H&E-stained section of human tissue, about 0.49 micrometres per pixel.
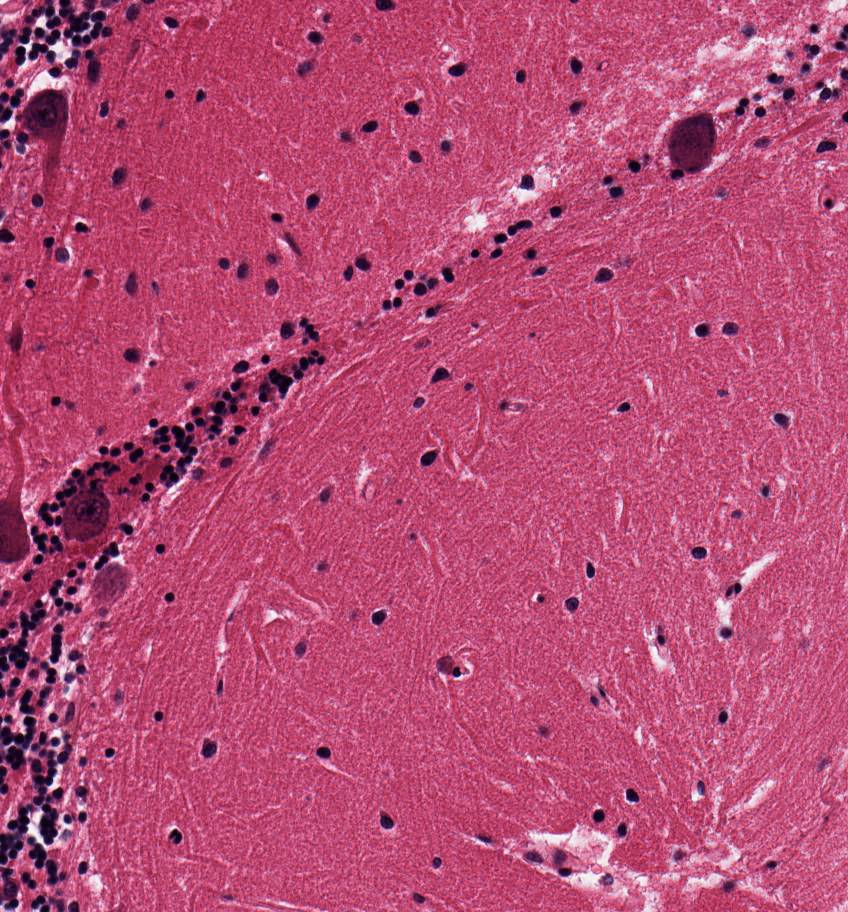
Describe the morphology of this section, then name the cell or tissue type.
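A narrow band of densely packed nuclei runs diagonally from the lower left to the upper right of the field, between two broad pink areas. These nuclei are small, round and darkly stained, with little visible cytoplasm. The pink areas on either side are finely fibrillar, with only sparse scattered small nuclei. This is cerebellum.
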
